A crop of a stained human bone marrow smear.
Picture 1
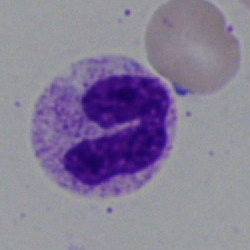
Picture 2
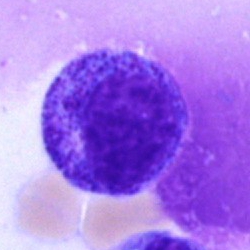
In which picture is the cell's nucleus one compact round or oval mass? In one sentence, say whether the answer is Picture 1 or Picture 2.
Picture 2 shows a cell whose nucleus forms a single compact round or oval shape.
